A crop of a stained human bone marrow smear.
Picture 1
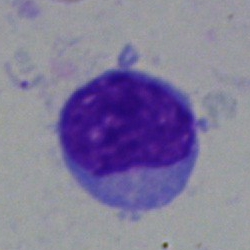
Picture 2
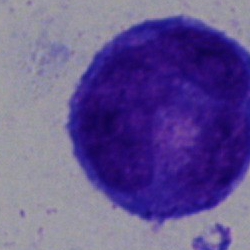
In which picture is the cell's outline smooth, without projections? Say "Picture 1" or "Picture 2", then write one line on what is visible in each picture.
Picture 2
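Picture 1: A small knob-like projection sits on the top edge of the cell.
Picture 2: The cell has a round outline with a smooth edge.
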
